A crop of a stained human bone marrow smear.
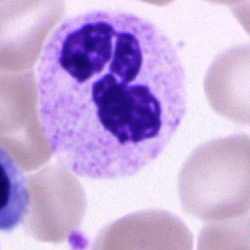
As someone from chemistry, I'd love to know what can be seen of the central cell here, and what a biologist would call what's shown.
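Starting with the outline, it is round and smooth. Next, the nucleus is divided into three lobes. Then the cytoplasm has fine lilac granules scattered through it, and no vacuoles are seen. This is a segmented neutrophil.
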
